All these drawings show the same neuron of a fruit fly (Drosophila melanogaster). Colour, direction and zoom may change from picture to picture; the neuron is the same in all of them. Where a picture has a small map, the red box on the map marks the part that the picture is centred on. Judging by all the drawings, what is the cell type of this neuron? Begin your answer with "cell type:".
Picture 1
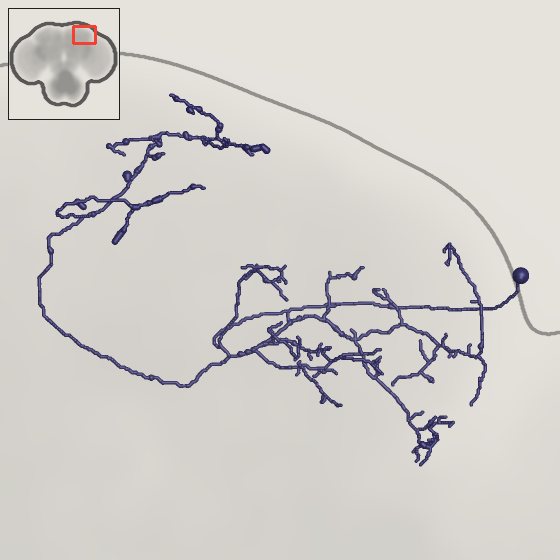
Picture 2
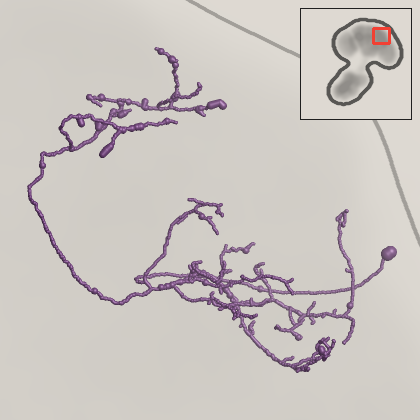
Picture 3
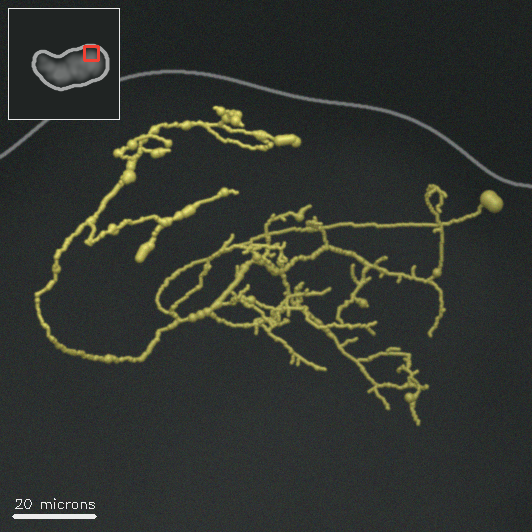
cell type: CB1782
